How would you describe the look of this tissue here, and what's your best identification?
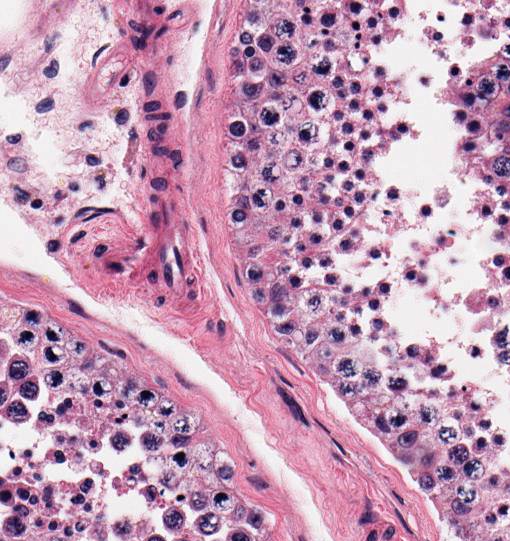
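I see parts of two cell-packed tubular units, one filling the right side, one at lower left, parted by a diagonal pink fibrous band. They are lined by many stacked layers of rounded cells, not one layer. The right-hand tubule holds many large round cells with coarse, clumped dark chromatin. Toward the inner parts, numerous small round dark nuclei sit in pale pink cytoplasm. So this is testis.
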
